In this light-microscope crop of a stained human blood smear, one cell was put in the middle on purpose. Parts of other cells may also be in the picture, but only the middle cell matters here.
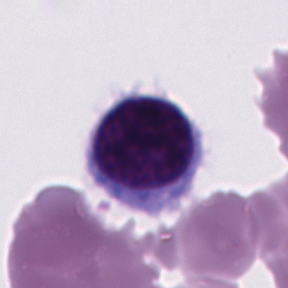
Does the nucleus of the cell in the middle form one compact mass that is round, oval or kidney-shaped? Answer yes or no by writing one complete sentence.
Yes, this cell has an undivided, compact nucleus that is round, oval or kidney-shaped.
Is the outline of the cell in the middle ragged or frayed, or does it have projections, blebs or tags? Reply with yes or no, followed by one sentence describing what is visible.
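Yes. Fine hair-like projections stick out from the cell surface.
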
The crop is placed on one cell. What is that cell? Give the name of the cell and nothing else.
hairy cell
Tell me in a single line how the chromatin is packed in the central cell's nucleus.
Just so you know, its chromatin is coarsely clumped.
